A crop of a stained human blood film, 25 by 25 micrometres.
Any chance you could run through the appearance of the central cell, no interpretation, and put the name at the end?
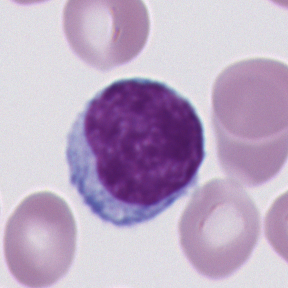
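Nucleus off-centre, pushed to upper right. Cytoplasm pale blue, deeper blue at outer edge than next to nucleus. Cell edge slightly uneven along lower left side. Typical lymphocyte.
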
